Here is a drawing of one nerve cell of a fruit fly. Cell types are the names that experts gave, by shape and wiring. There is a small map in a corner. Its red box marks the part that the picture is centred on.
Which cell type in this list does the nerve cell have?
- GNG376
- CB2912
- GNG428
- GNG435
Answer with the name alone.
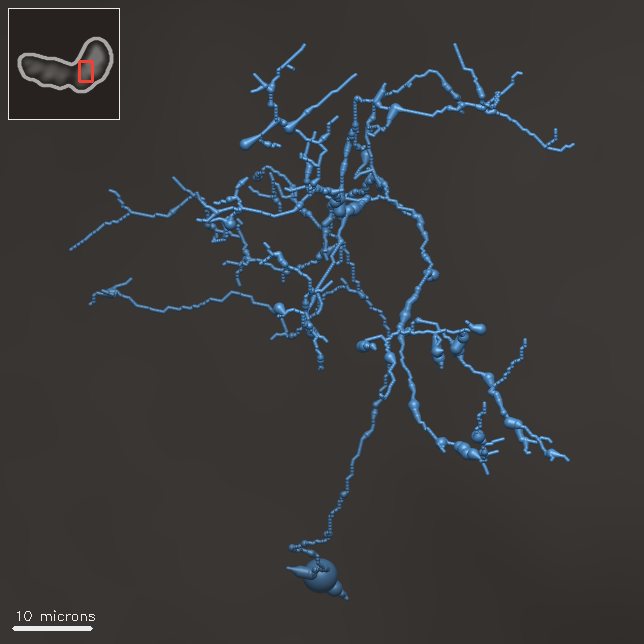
CB2912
